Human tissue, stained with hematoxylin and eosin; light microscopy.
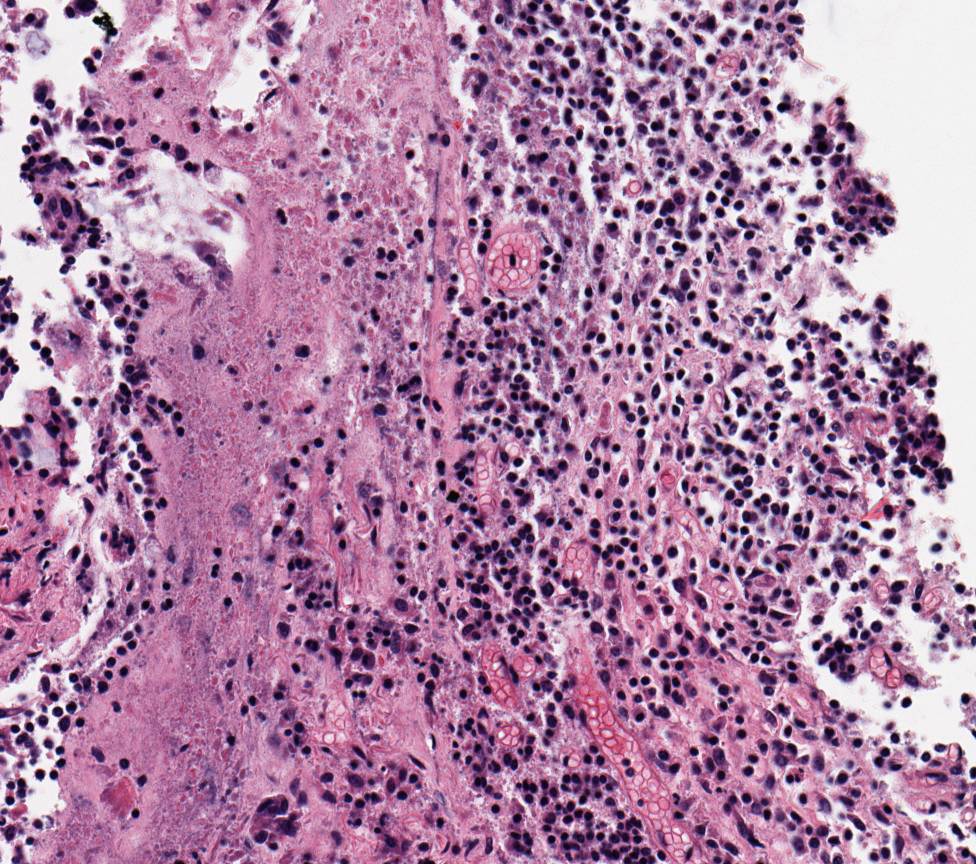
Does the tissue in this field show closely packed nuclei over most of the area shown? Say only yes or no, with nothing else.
Yes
